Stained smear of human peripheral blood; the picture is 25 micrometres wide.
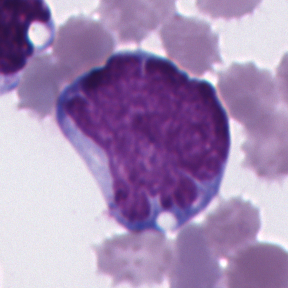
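Myeloblast, central cell, stained smear of human peripheral blood under the light microscope. Nucleus fills most of the cell; chromatin dark purple, mottled with paler streaks. Cytoplasm a narrow rim, widest on the left. Small round clear space at the bottom edge of the cell.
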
